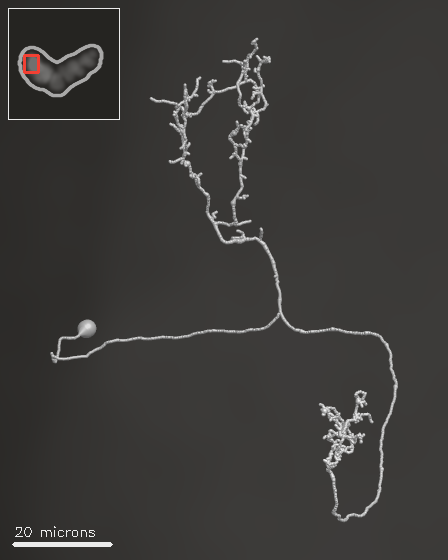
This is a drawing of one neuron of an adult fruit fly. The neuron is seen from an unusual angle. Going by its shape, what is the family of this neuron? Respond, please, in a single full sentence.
Family Tm includes the neuron shown here.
